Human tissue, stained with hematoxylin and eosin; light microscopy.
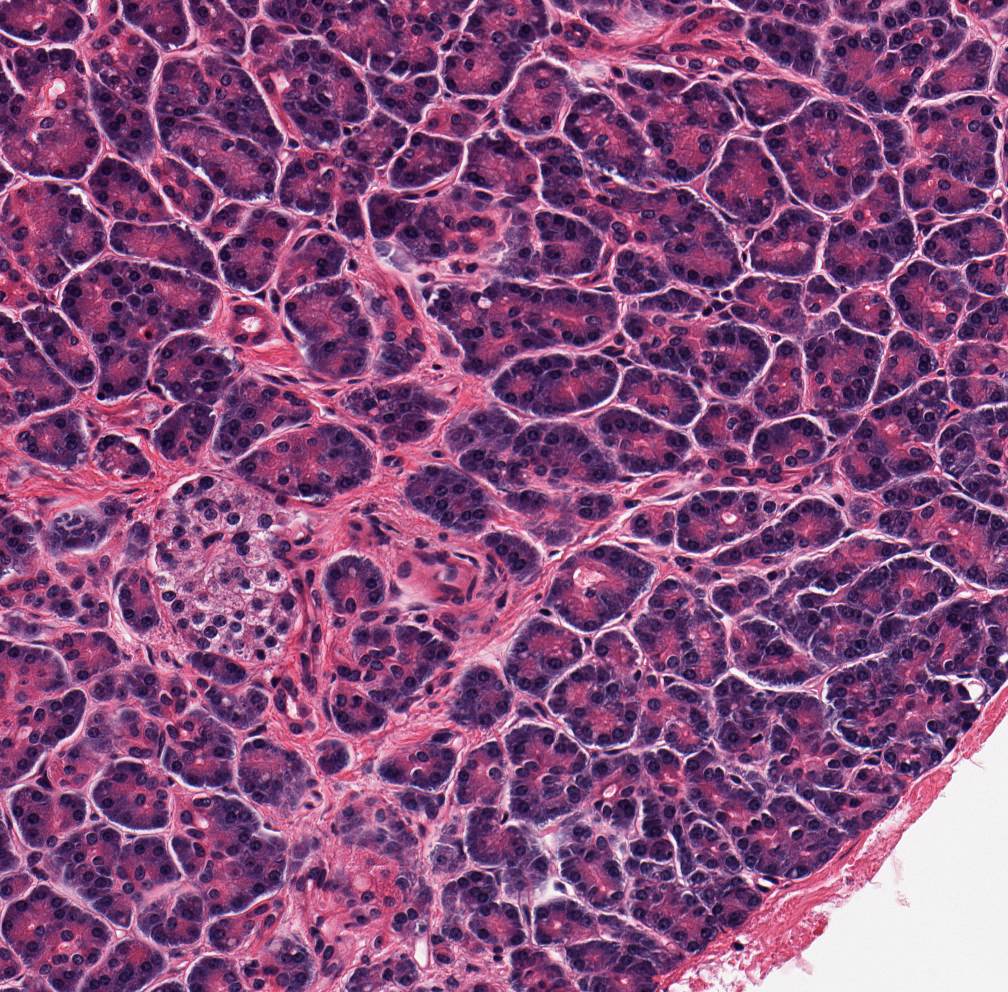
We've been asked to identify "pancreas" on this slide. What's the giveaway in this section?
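Closely packed rounded acini, separated only by thin strands of stroma, fill almost the whole field.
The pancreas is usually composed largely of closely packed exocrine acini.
The acinar cells show deep purple basal cytoplasm, pink granular apical cytoplasm facing the acinus centre, and small, round, uniform nuclei set toward the base.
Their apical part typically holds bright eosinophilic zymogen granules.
Left of centre lies a rounded cluster of paler-staining cells not arranged in acini.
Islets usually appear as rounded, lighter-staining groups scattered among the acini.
These findings all fit pancreas.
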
